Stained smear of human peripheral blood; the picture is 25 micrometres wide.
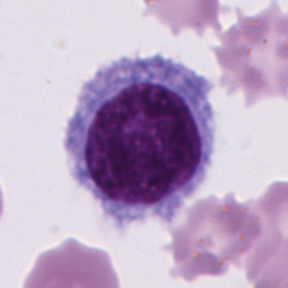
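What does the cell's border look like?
It is ragged, with many fine short projections all the way around; the cell is about 15 by 13 micrometres.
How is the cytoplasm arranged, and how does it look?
It forms a blue-stained rim on all sides of the nucleus, widest above it, with a mottled rather than even texture.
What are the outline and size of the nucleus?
It is round, about 10 micrometres across, and fills about 60% of the cell's area.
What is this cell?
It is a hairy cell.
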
